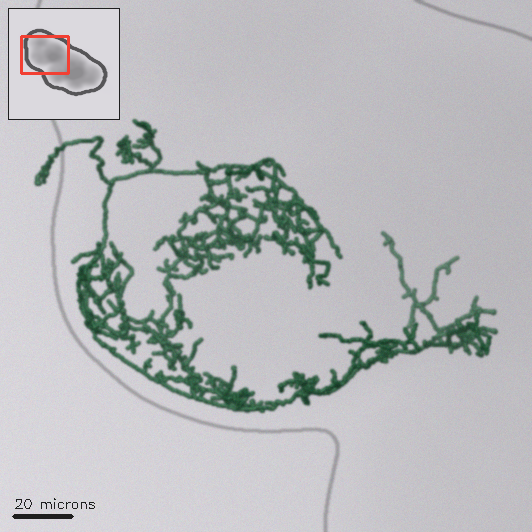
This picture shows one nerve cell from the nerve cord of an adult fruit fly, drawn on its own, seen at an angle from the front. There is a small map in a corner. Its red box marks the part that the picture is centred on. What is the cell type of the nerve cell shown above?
SNpp48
